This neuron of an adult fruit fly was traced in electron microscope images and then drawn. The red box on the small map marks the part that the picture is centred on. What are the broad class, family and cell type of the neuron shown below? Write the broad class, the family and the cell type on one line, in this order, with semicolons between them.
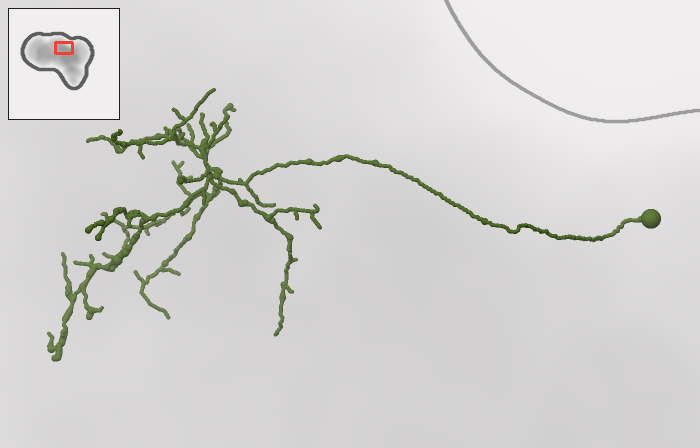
nerve-cord intrinsic neuron; hemilineage 13B; IN13B057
